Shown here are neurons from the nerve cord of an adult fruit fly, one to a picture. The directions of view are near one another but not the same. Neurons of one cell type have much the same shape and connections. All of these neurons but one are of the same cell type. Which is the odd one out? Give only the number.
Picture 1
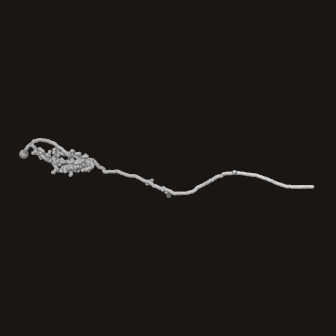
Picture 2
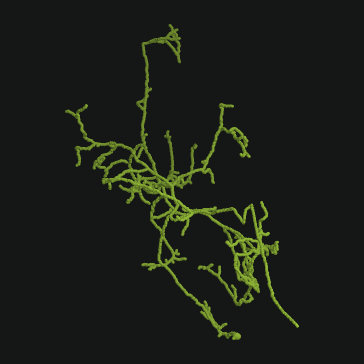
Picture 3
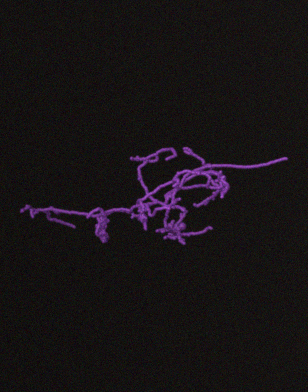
1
